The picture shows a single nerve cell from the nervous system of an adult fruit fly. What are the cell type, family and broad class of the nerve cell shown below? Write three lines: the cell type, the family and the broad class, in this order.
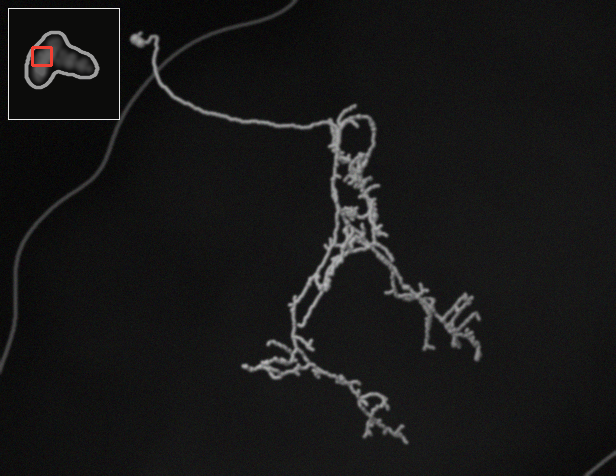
AMMC003
hemilineage MD3
central-brain intrinsic neuron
